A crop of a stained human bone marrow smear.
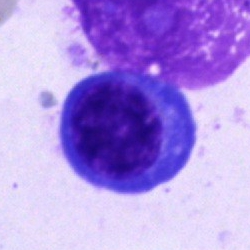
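Erythroblast: a round, smooth outline, with the nucleus sitting off-centre toward the left side of the cell. I'd mark the cytoplasm as deep blue. Scanning it, I find no granules.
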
